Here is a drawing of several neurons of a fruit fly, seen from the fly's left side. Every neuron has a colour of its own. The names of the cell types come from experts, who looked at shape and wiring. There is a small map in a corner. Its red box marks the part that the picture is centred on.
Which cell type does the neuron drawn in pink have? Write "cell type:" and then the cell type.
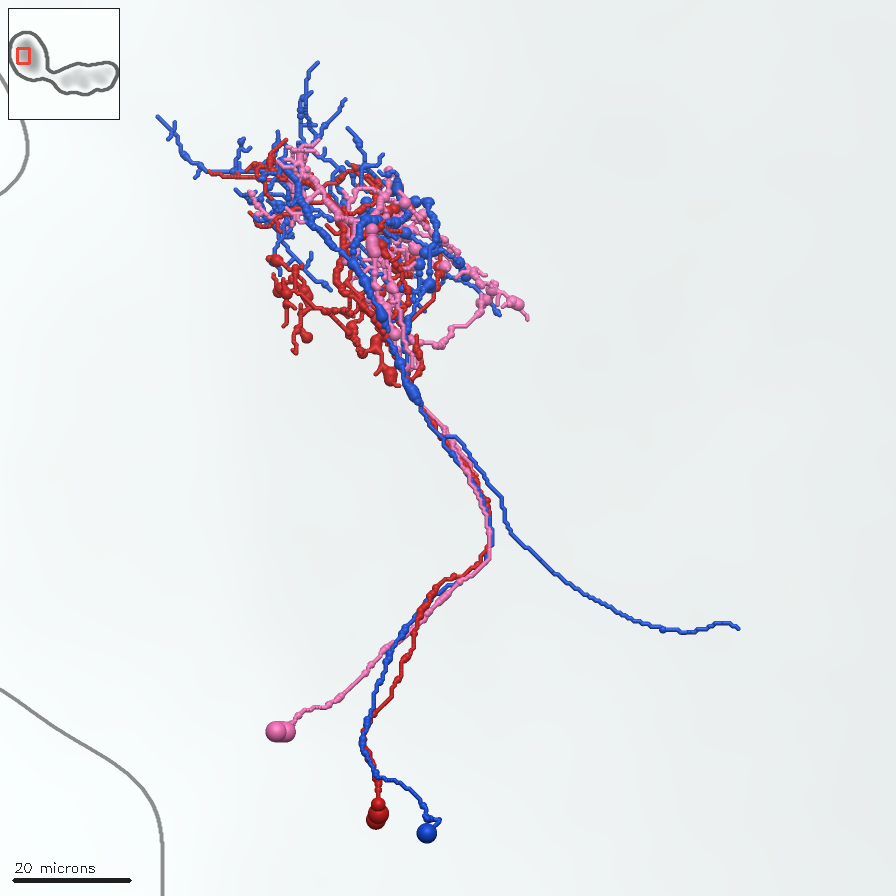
cell type: CB2430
